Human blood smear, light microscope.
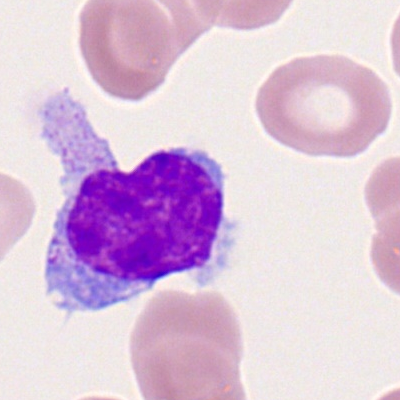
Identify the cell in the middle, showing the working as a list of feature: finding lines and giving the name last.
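Nucleus: notch in upper edge, heart-like shape
Chromatin: deep purple, mottled lighter and darker
Cytoplasm: pale greyish blue
Cytoplasmic dots: fine, purplish, scattered throughout
Name: lymphocyte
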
